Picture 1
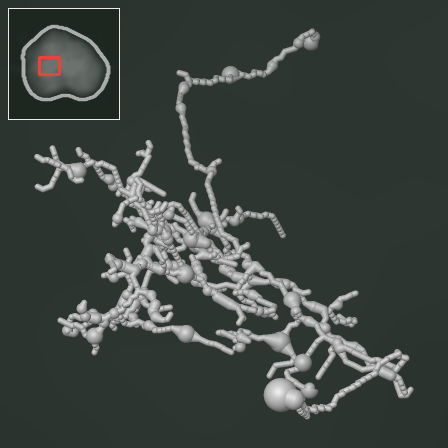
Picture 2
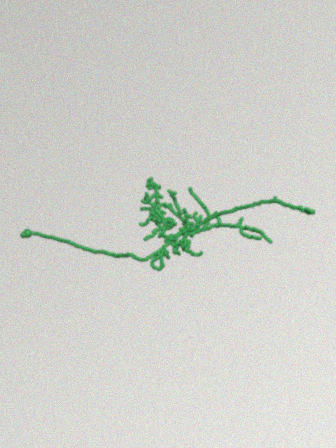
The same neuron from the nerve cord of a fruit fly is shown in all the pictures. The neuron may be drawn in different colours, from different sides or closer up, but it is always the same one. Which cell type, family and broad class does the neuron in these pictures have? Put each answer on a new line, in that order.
IN01B101
hemilineage 01B
nerve-cord intrinsic neuron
